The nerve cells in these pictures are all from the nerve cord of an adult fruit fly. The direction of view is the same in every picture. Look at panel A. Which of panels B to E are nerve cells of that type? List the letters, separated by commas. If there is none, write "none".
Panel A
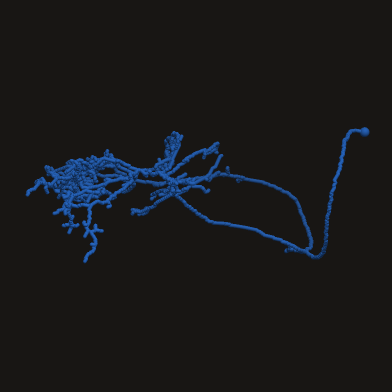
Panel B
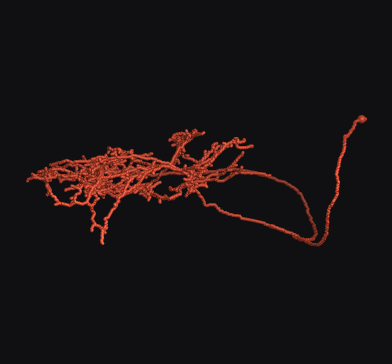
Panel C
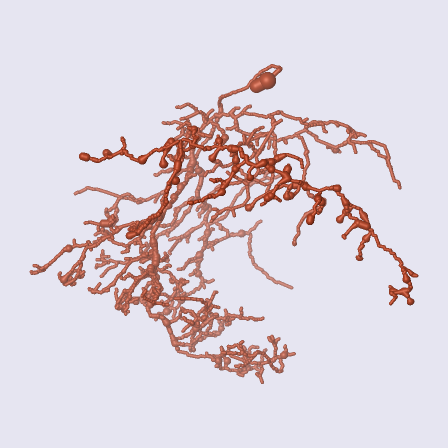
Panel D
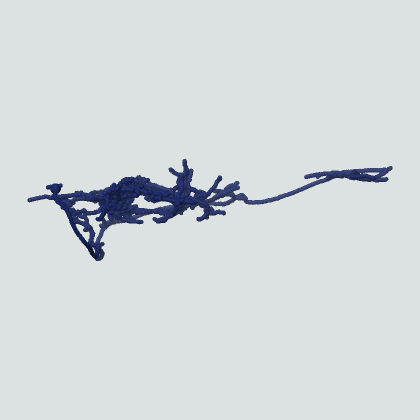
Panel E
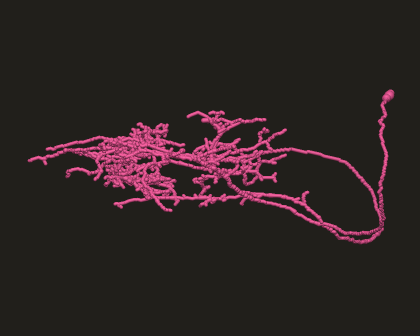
B, D, E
